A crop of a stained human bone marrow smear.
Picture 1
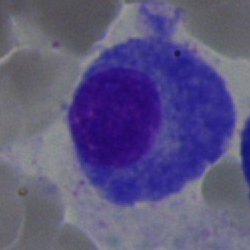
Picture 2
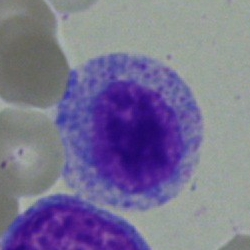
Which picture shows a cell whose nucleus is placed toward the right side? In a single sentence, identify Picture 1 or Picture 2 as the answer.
Toward the right lies the nucleus of the cell in picture 2.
